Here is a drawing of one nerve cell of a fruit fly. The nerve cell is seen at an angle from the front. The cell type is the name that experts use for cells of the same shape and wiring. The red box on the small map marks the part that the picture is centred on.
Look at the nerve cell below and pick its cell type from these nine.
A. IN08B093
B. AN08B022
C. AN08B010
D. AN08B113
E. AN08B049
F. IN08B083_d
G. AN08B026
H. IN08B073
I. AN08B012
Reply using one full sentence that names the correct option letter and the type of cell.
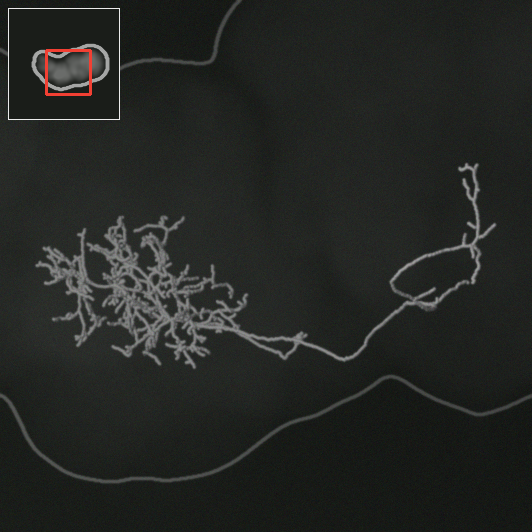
It is as AN08B049, option E, that the nerve cell is typed.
